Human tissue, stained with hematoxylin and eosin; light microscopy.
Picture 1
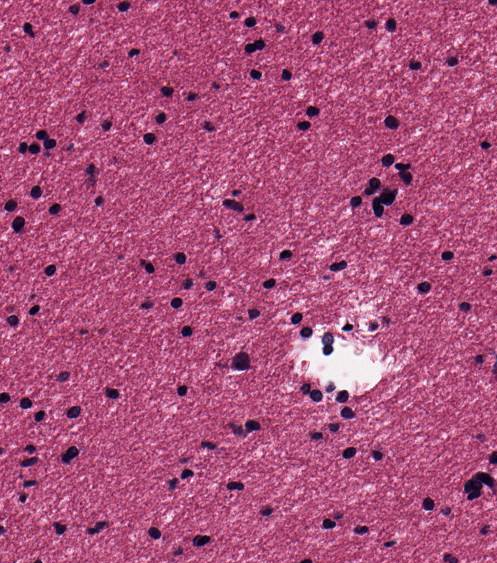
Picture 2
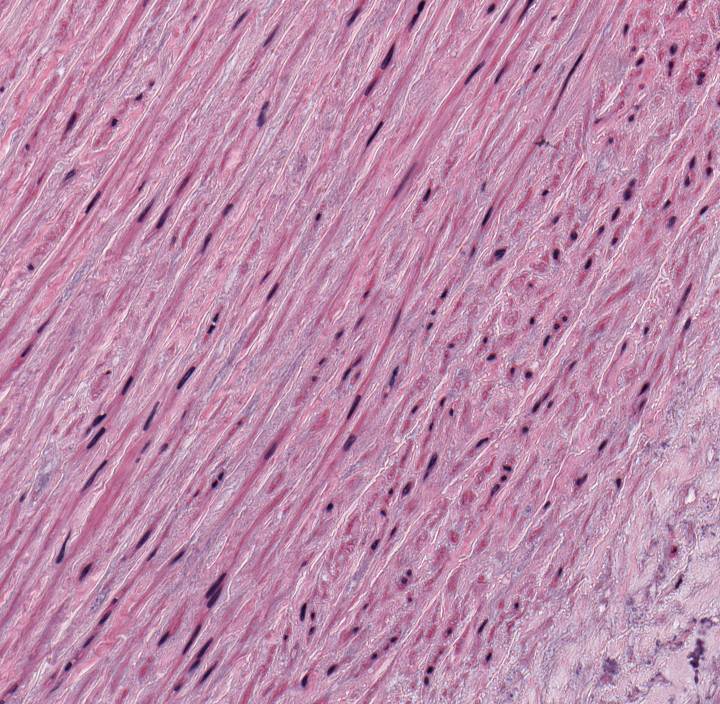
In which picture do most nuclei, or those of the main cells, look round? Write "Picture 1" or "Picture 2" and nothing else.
Picture 1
